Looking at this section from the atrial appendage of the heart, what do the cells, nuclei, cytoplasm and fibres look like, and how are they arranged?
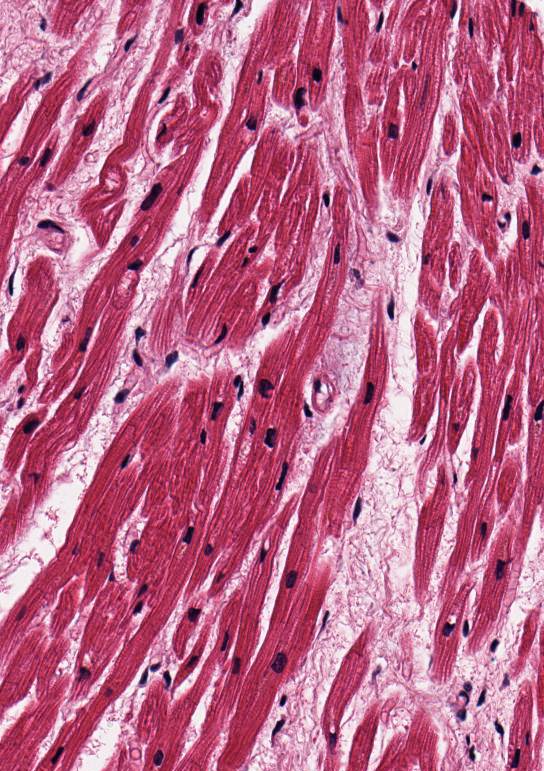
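Looking closely, the muscle fibres branch and join their neighbours, and their cytoplasm stains a deep pink-red. Between them lies loose, pale, wispy connective tissue, widest in a band through the middle of the field. Within it, small dark elongated nuclei sit between the fibres.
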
